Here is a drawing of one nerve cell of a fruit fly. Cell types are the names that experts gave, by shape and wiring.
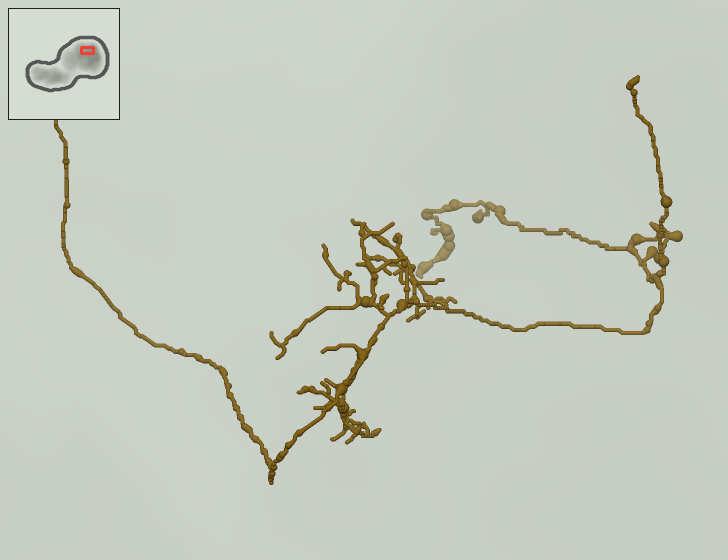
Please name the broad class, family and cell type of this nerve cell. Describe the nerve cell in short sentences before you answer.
The picture shows dozens of branch ends. In this view it is wider than it is tall. Its broad class is central-brain intrinsic neuron. Its family is called class CX. The cell type is FS1B_a.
